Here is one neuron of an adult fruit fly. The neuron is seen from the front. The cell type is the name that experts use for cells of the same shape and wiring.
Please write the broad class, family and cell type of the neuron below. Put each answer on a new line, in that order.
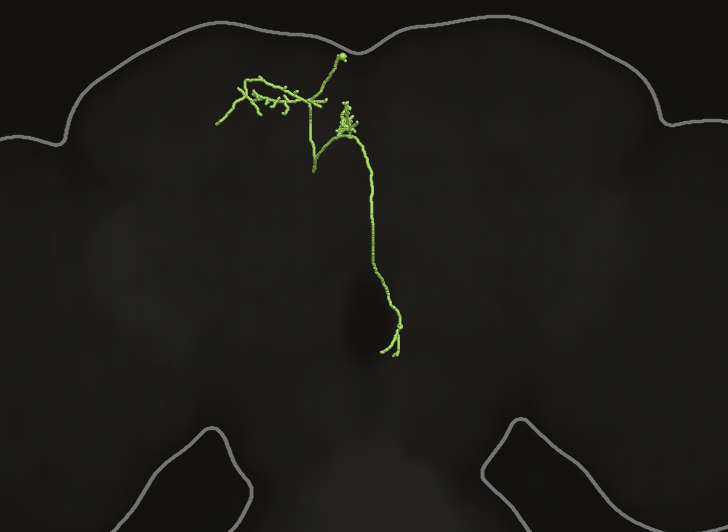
central-brain intrinsic neuron
hemilineage SMPpm1
CB2993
